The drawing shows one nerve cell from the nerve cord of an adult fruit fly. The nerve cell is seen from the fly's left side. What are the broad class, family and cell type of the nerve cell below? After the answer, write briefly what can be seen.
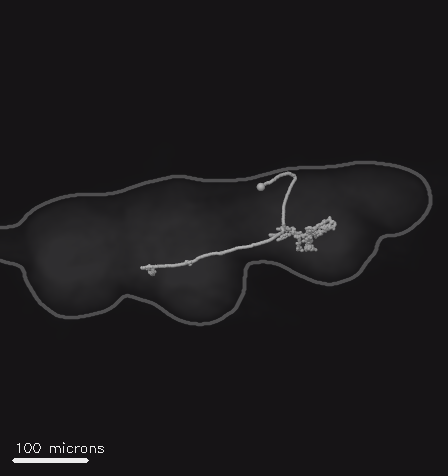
This is a nerve-cord intrinsic neuron. The family is hemilineage 23B. Its cell type is IN23B084. From left to right in the picture it spans about 250 microns. As drawn here it is wider than it is tall.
